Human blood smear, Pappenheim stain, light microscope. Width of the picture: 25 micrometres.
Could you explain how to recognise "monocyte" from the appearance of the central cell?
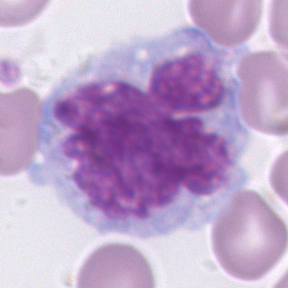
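Here the pale grey-blue cytoplasm forms a rim around the nucleus on all sides. The nucleus fills about 60% of the cell's area, and no distinct nucleoli can be seen in it. The cell outline is roughly round, with a slightly bumpy, irregular edge. The cell is a monocyte.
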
